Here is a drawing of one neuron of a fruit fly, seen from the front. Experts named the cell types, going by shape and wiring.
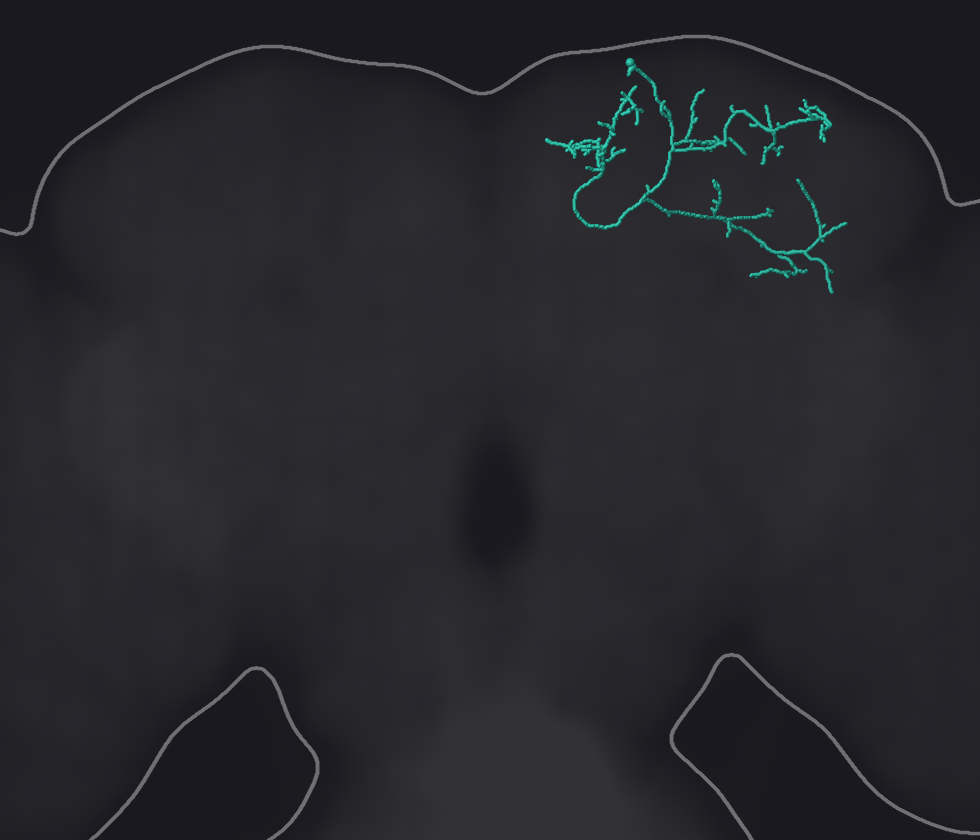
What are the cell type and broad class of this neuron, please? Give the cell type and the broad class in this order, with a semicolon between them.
SMP430; central-brain intrinsic neuron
